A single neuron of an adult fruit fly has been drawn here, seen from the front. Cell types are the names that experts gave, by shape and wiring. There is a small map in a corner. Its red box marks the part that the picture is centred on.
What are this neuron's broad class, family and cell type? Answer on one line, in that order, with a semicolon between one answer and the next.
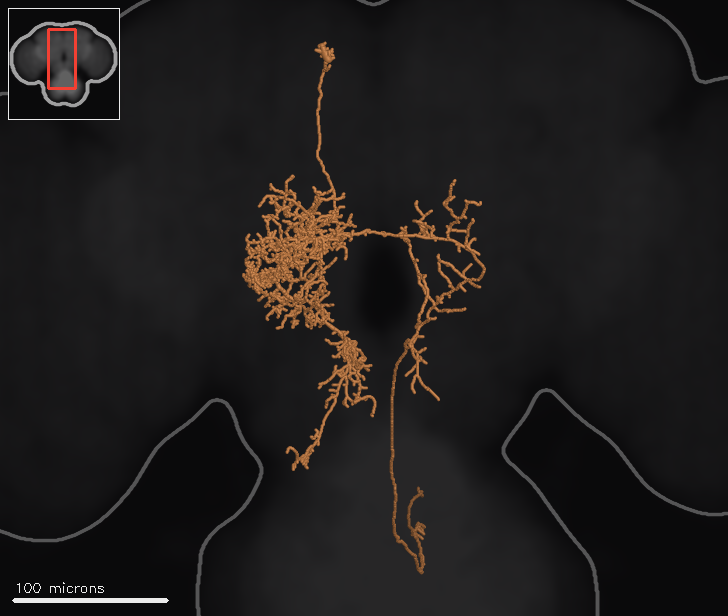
descending neuron; DNpe; DNpe023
